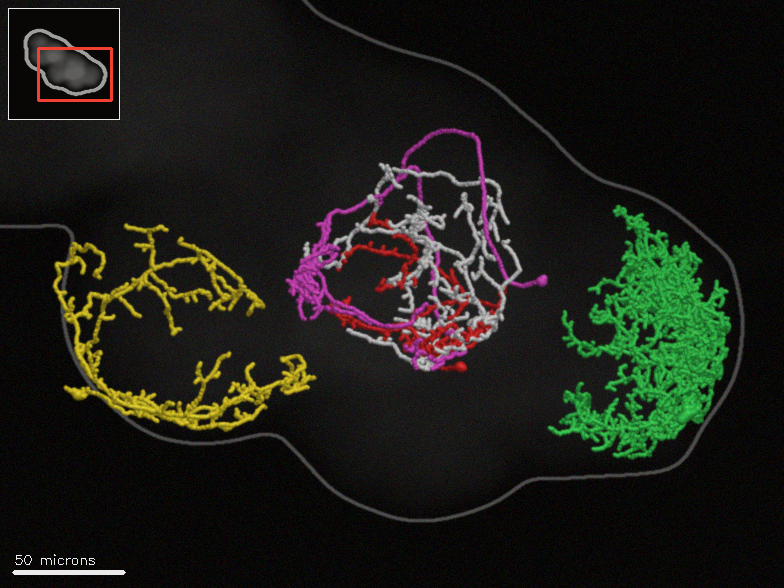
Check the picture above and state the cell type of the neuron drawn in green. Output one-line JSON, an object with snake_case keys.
{"cell_type": "IN13A010"}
